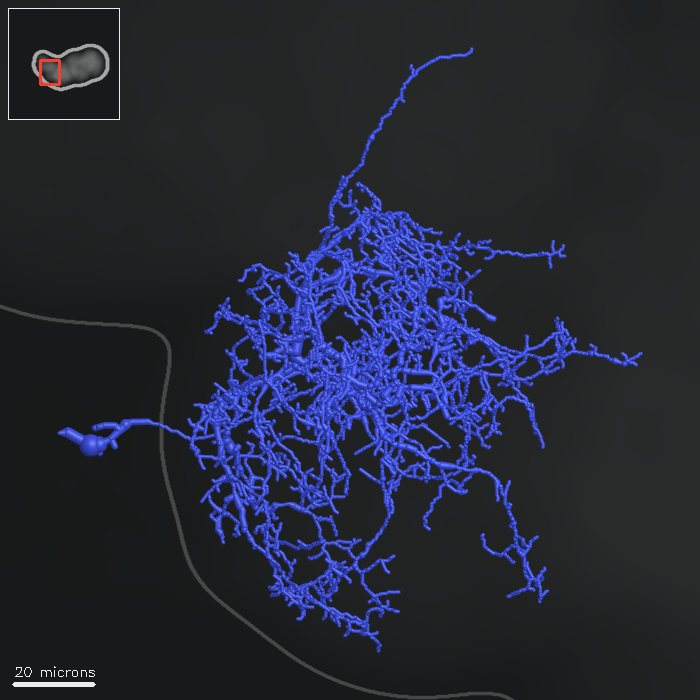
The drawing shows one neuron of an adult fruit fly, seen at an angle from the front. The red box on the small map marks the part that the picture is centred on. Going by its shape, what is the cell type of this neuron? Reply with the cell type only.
IN20A.22A001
